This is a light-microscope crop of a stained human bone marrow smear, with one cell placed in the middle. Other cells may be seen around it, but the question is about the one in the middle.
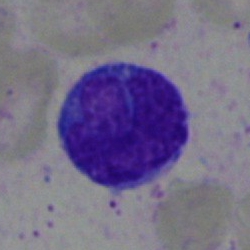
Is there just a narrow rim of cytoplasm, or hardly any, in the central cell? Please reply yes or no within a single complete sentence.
Yes, there is only scant cytoplasm in this cell.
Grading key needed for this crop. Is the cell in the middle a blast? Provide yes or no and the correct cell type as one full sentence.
Yes, the cell lying in the centre of the crop is identified as a blast.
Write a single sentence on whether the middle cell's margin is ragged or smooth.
Smooth edges only, with no spikes, blebs, or other projections.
